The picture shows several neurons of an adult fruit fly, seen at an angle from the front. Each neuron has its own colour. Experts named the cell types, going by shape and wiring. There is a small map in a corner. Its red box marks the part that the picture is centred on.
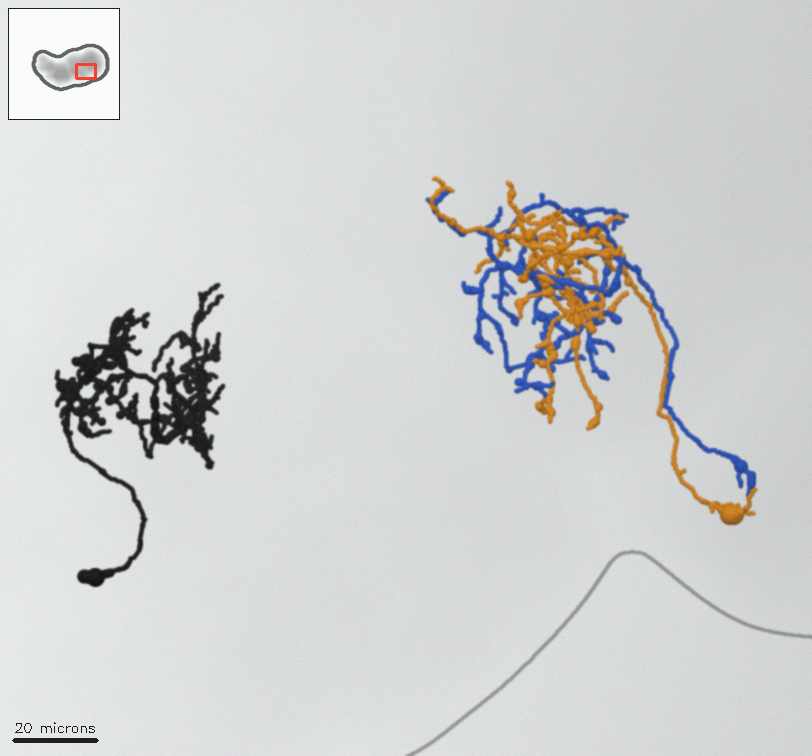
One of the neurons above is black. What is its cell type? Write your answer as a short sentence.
The cell type is v2LN49.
